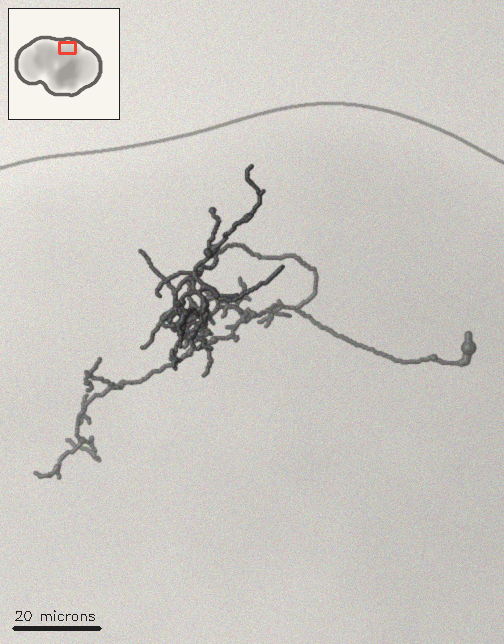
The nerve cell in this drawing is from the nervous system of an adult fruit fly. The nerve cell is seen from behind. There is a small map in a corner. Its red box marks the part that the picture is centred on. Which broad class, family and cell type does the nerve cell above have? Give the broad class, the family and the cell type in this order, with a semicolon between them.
central-brain intrinsic neuron; hemilineage VLPd&p1_dorsal; SIP015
